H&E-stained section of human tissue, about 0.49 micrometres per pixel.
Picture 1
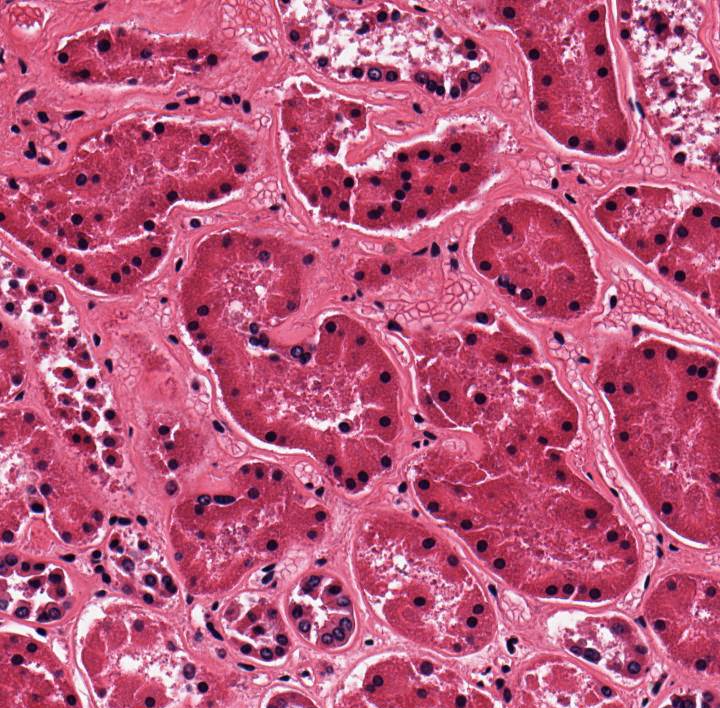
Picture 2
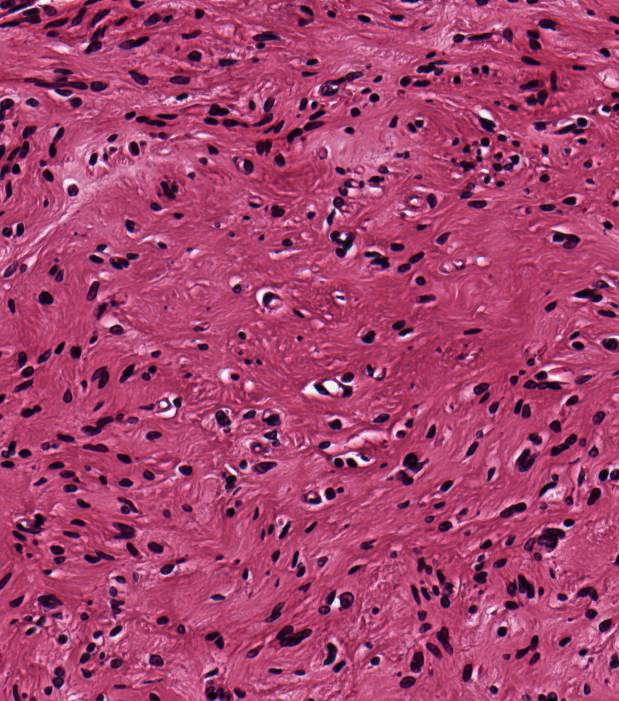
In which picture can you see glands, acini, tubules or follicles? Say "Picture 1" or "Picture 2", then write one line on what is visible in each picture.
Picture 1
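Picture 1: Across the whole field the cells form rounded and elongated nests or tubules separated by thin pink fibrous septa.
Picture 2: No epithelium or glands are present anywhere in the field.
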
